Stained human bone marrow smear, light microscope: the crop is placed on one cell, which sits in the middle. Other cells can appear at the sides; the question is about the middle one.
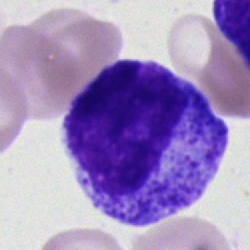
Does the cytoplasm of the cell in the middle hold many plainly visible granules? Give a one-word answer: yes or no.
Yes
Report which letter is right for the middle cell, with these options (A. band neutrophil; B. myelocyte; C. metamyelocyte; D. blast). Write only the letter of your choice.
B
